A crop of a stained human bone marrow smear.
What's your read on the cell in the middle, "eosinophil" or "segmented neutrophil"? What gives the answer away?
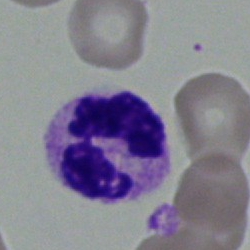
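This is a segmented neutrophil. Look at the granules first: fine lilac granules are scattered through the pale pinkish-lilac cytoplasm.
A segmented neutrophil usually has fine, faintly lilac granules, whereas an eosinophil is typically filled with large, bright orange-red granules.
Now follow the nucleus: it is divided into joined lobes that curve around a central patch of cytoplasm, and its chromatin is dark purple and coarsely clumped.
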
